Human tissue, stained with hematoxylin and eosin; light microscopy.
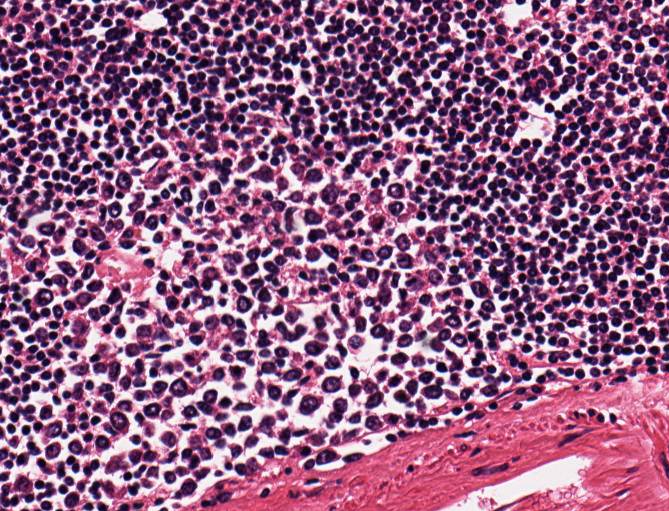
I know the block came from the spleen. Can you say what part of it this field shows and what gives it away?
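This is white pulp, with no glands or epithelium anywhere. Small lymphocytes with dark round nuclei and scant cytoplasm crowd the top and right.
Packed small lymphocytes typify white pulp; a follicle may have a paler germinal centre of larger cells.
Centre and left, a paler, less crowded zone holds larger cells with open, vesicular nuclei inside a rim of pale pink cytoplasm.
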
